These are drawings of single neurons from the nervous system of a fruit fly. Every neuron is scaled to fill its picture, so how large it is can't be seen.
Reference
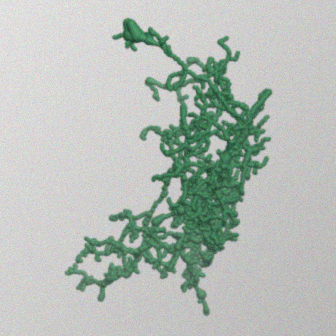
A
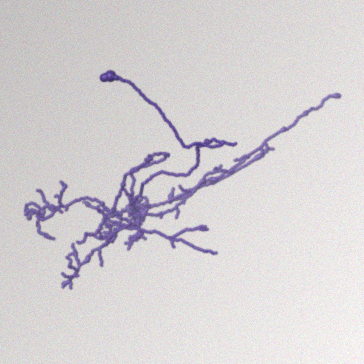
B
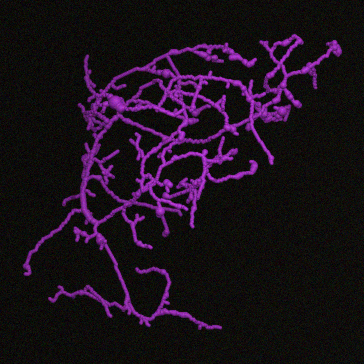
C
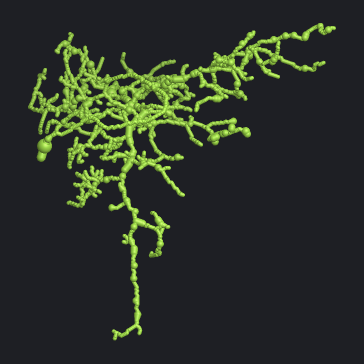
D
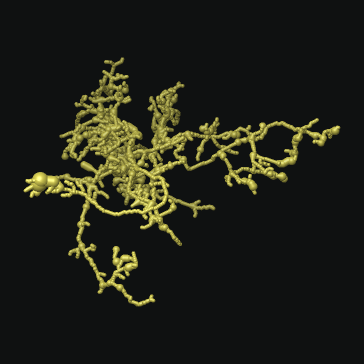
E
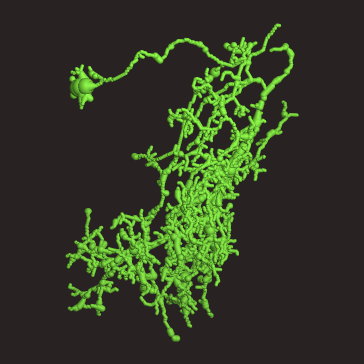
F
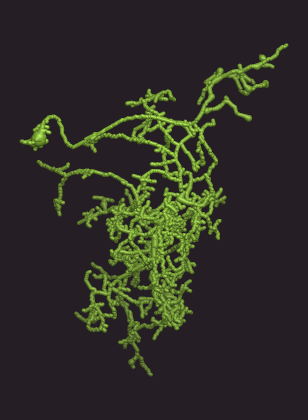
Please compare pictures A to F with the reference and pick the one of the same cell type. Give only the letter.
E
